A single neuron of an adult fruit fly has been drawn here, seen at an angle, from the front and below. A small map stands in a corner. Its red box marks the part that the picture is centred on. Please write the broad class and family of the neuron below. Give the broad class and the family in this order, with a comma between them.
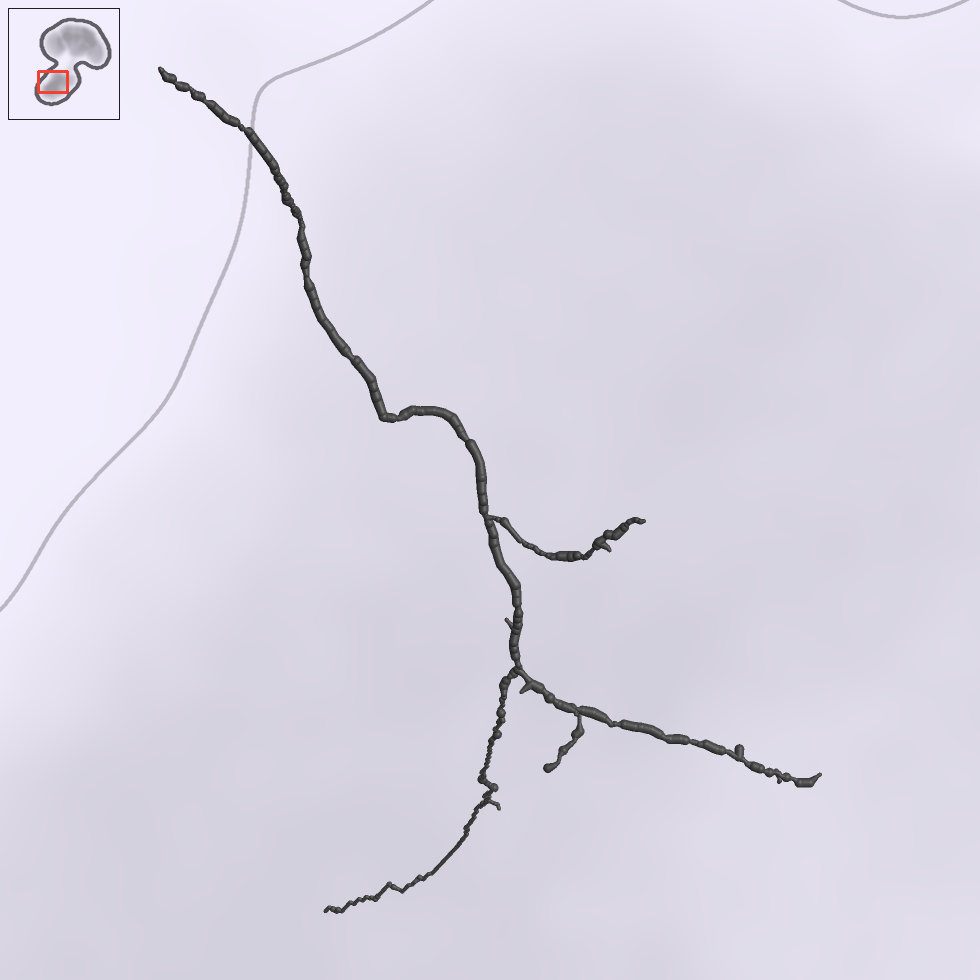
sensory neuron entering the nerve cord, class mechanosensory proprioceptive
